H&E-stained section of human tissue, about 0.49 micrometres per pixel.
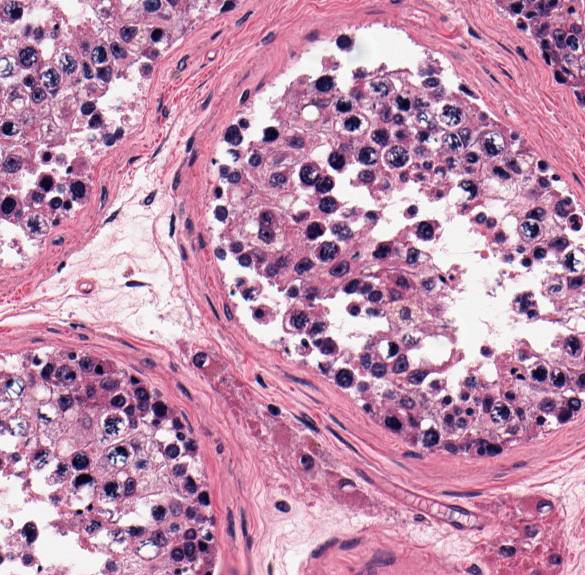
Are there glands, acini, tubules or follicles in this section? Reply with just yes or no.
Yes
